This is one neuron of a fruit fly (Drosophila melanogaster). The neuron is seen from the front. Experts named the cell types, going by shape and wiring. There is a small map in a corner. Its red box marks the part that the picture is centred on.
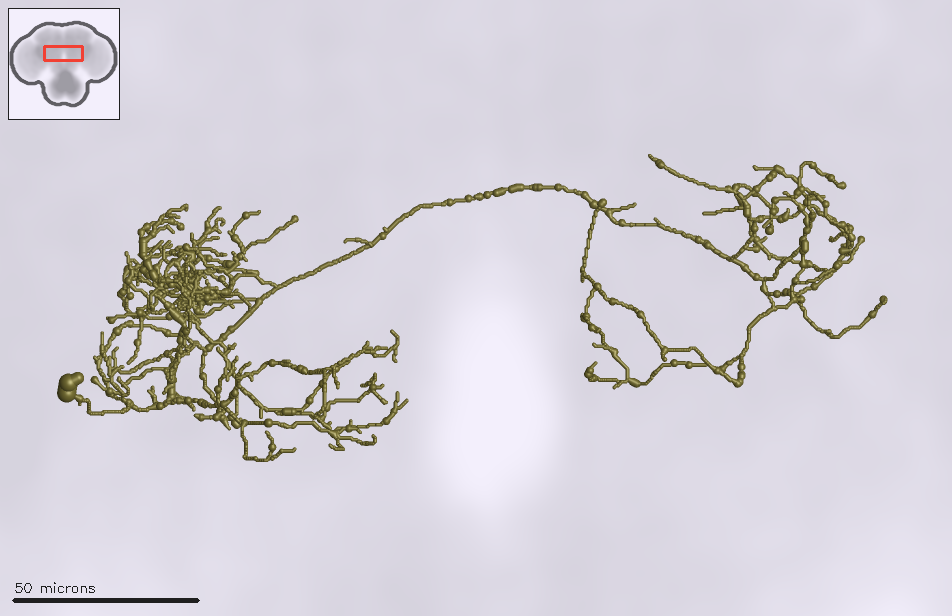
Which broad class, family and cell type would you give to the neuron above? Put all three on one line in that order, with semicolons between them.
central-brain intrinsic neuron; hemilineage ALl1_dorsal; lLN8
